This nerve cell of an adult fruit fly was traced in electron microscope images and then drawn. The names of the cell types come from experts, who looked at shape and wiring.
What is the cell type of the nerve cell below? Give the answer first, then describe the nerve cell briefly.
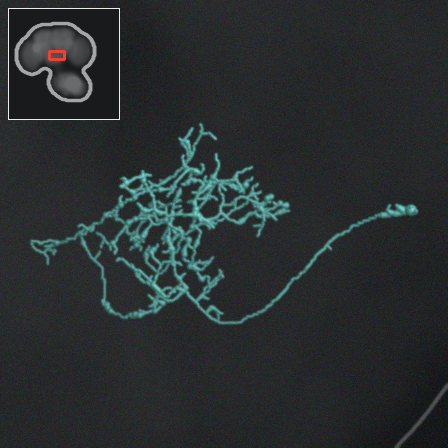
Its cell type is GNG377. It is a central-brain intrinsic neuron. The cell body is on the right of the picture. The picture shows dozens of branch ends.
